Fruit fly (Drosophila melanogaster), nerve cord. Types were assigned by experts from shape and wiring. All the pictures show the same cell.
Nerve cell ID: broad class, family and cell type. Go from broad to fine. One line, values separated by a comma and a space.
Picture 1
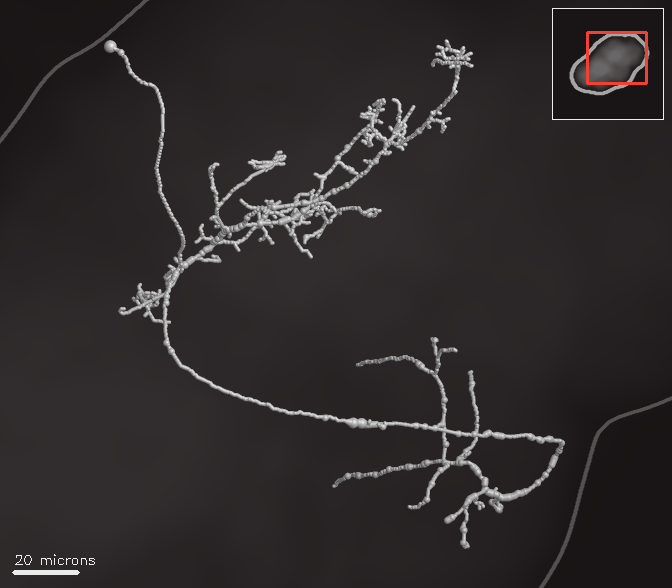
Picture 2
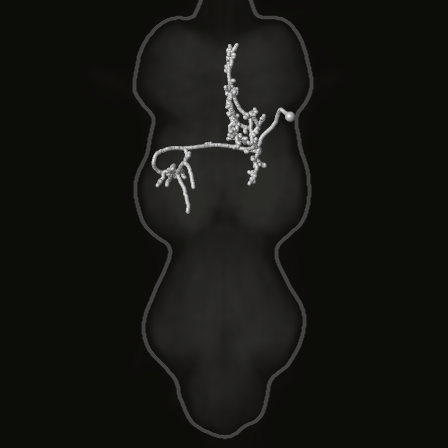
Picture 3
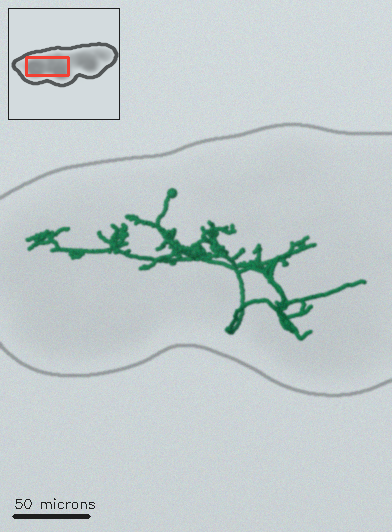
nerve-cord intrinsic neuron, hemilineage 01A, IN01A050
